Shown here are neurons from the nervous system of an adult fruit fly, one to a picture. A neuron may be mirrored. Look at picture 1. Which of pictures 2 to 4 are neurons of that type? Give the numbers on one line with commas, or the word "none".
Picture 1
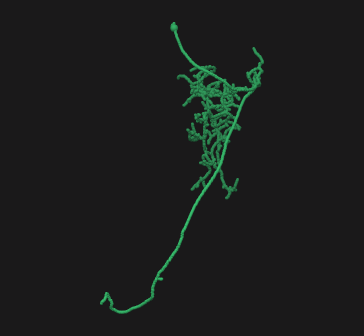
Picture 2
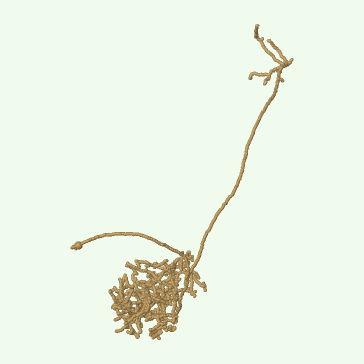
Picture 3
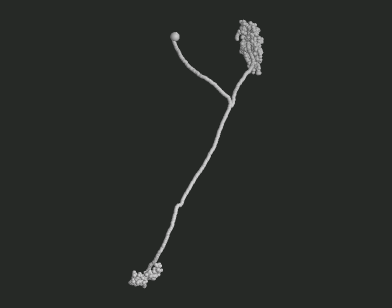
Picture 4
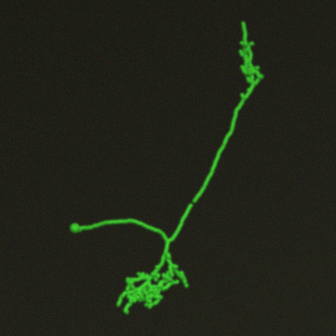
none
